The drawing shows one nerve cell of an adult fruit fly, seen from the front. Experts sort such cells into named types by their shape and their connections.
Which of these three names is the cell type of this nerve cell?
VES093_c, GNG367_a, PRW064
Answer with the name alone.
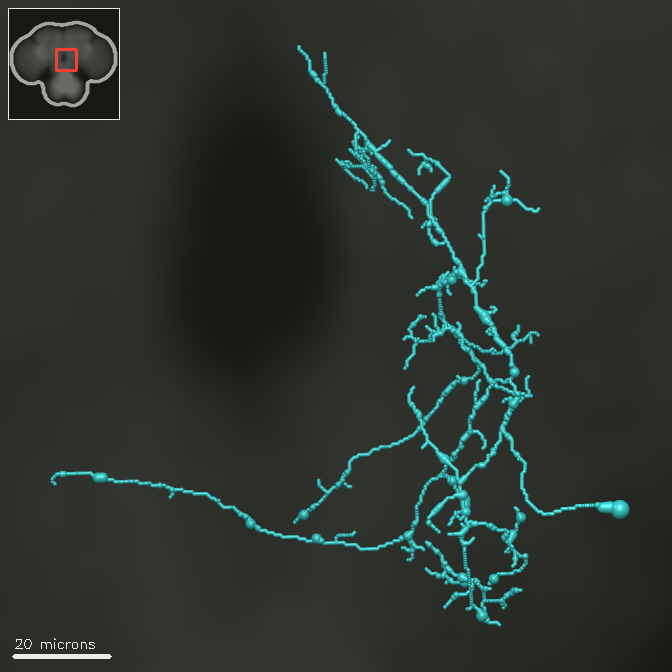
VES093_c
